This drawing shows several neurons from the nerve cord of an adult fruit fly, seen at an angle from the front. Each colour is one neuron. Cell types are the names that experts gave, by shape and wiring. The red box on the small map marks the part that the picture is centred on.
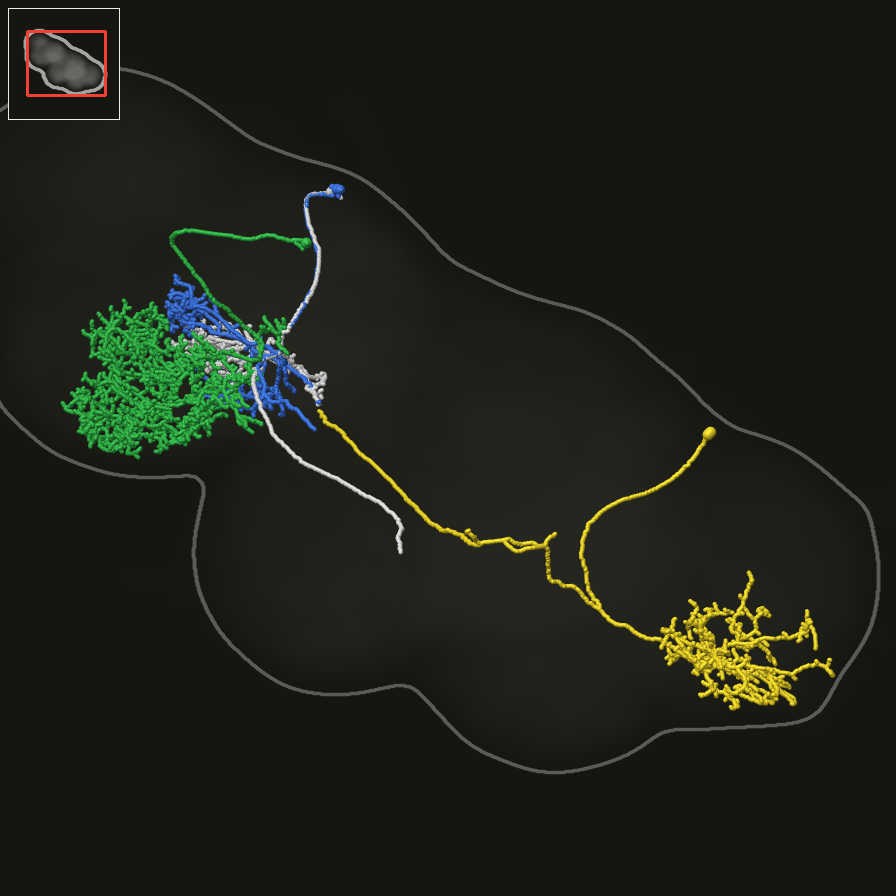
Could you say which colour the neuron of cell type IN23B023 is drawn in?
yellow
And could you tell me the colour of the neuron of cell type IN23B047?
white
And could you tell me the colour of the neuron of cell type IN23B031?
blue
